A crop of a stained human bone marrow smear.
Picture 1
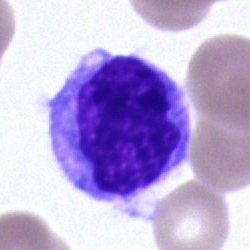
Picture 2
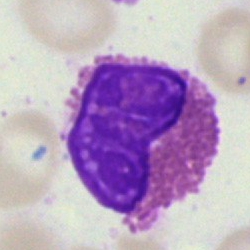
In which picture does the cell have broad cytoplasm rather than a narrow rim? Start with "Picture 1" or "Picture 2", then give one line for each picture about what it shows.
Picture 2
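Picture 1: The nucleus fills most of the cell and sits off-centre toward the right.
Picture 2: The cytoplasm forms a broad crescent on the right side of the cell.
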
